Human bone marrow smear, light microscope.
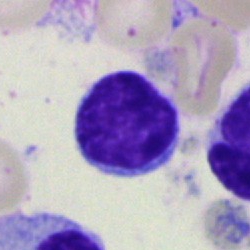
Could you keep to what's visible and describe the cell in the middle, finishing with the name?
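Outline round and smooth. No distinct nucleolus in the nucleus. Cytoplasm blue, a thin rim widest along the bottom. Lymphocyte.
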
